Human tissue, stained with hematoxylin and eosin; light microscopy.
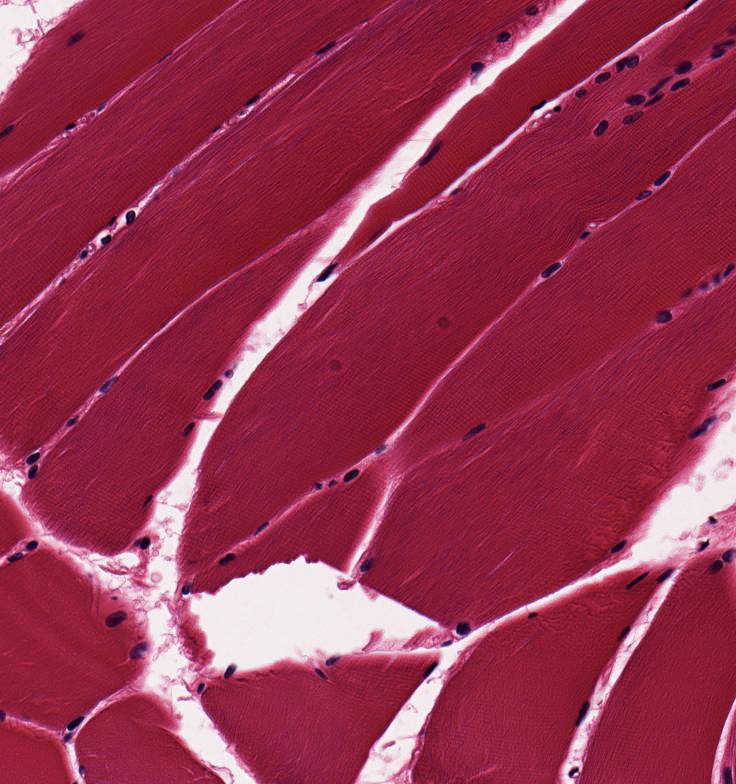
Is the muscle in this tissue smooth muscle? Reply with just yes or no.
No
